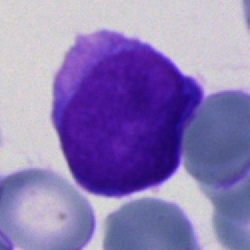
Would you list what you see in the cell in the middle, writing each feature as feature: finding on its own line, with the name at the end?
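Chromatin: finely granular, evenly spread, no coarse dark clumps
Nucleus: fills most of the cell
Cytoplasm: thin rim, widest upper left as a paler lilac crescent
Outline: roughly round, slightly angular, uneven
Identity: blast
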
